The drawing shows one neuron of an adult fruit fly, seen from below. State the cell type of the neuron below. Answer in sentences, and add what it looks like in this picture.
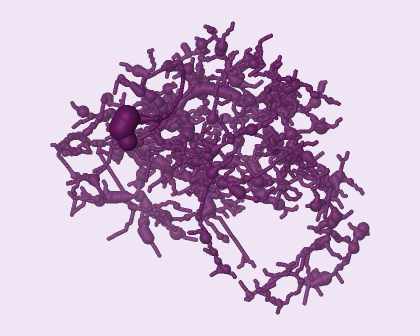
It is of cell type AVLP354. It is a central-brain intrinsic neuron. The cell body can be seen on the left of the picture. In this view it is about as wide as it is tall.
